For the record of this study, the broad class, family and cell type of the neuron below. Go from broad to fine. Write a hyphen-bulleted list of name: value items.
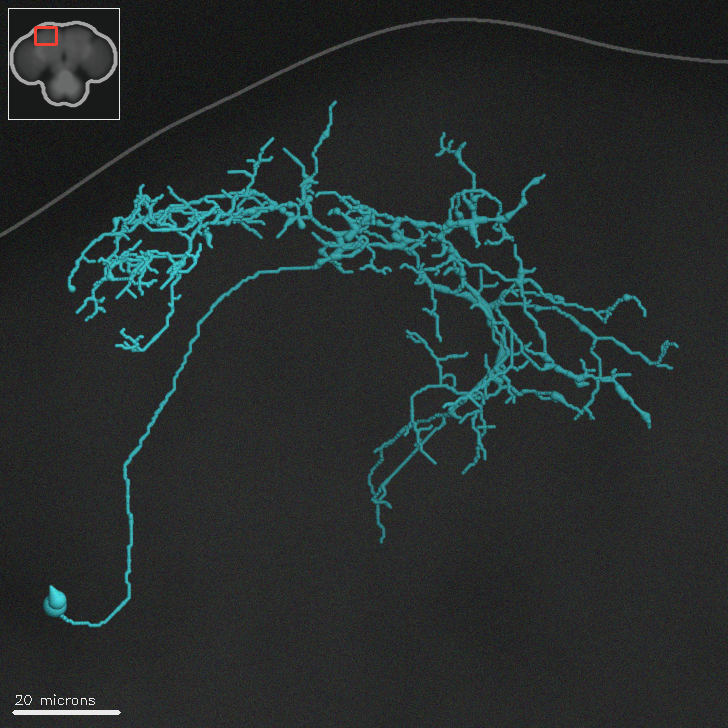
- broad class: central-brain intrinsic neuron
- family: hemilineage SIPa1_ventral
- cell type: SLP134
